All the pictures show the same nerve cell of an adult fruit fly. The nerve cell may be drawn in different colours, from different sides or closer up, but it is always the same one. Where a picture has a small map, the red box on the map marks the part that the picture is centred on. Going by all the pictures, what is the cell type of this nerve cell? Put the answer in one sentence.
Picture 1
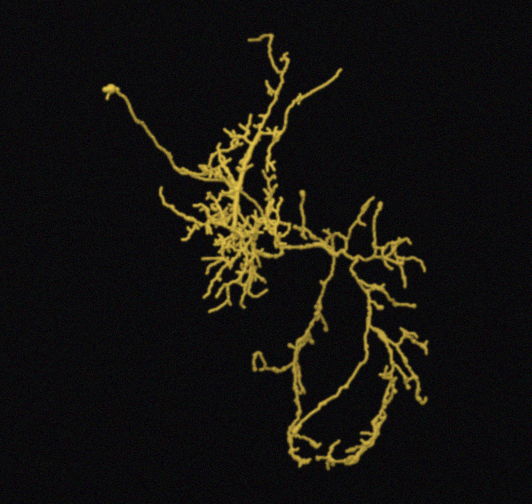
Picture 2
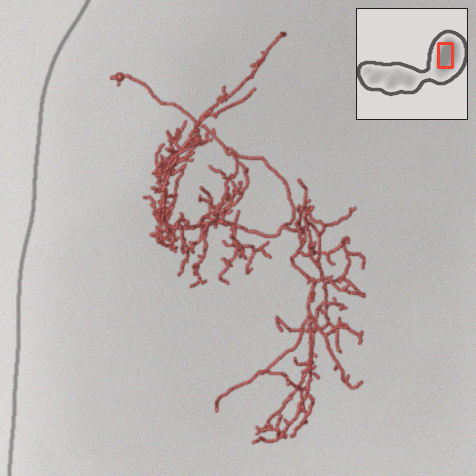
The cell type is PS202.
